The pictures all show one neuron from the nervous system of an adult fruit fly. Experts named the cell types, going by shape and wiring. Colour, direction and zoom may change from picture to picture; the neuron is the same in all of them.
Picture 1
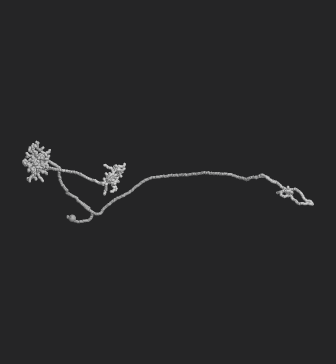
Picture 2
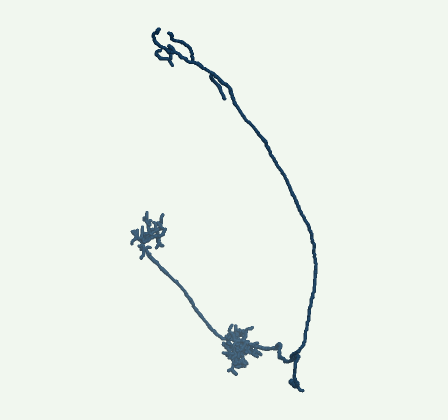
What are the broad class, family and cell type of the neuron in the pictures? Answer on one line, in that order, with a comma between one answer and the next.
visual projection neuron, LLPC, LLPC1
